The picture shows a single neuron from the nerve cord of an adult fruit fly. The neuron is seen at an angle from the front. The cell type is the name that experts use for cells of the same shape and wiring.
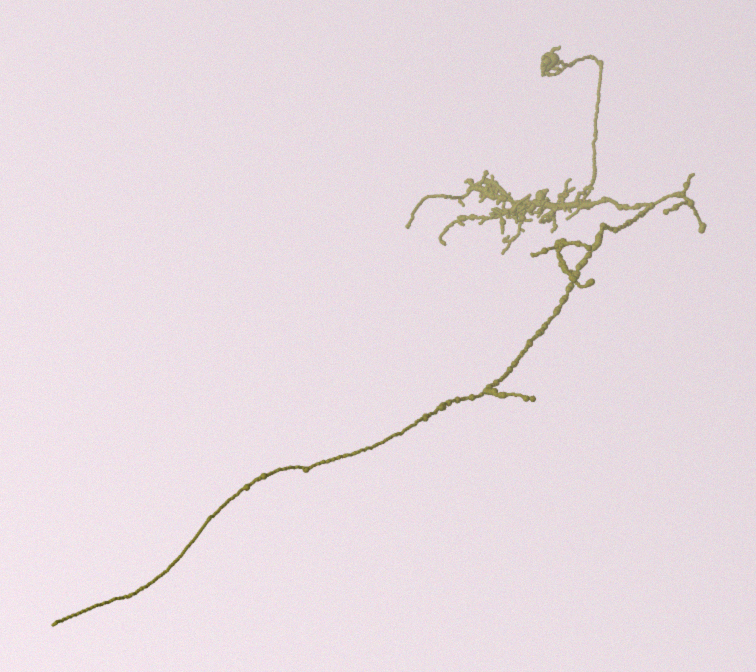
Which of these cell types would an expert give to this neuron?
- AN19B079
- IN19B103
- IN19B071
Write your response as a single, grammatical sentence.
Typed by cell type, the neuron is AN19B079.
